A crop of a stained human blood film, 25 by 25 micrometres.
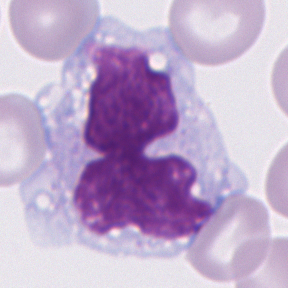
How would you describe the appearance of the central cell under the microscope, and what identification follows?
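Angular corners mark the irregular outline of the cell. A single nuclear mass is folded into upper and lower parts, joined by a broad waist. Many small clear vacuoles occupy the cytoplasm, which contains no coarse or brightly coloured granules. The cell is a monocyte.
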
